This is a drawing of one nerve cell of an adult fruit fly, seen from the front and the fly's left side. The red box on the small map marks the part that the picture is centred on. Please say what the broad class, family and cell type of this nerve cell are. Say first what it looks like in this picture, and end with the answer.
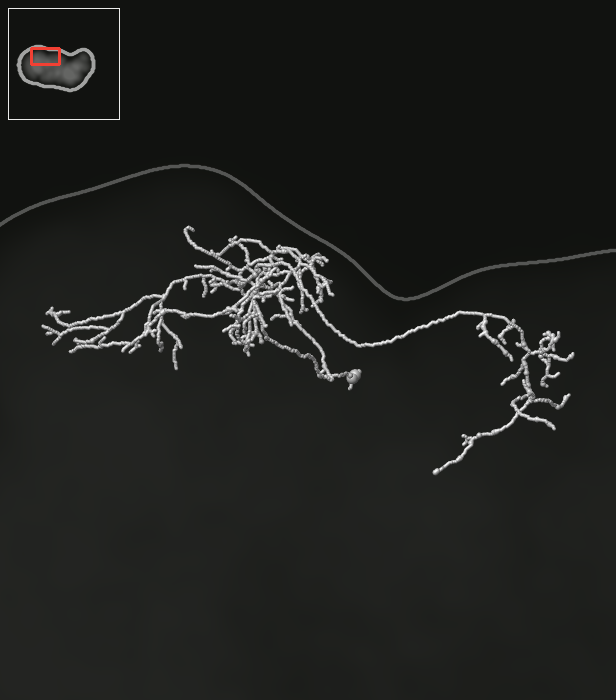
Its cell body lies in the middle of the picture. Dozens of branch ends can be seen. This is a central-brain intrinsic neuron. The family is hemilineage DM6_dorso_lateral. Its cell type is SIP076.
